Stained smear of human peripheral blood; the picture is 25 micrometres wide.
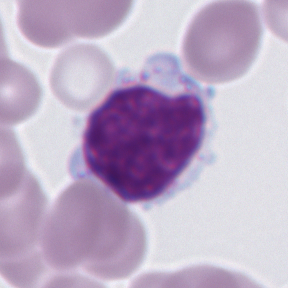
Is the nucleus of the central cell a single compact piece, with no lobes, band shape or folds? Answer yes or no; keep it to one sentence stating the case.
Yes, one compact round, oval or kidney-shaped mass makes up the nucleus.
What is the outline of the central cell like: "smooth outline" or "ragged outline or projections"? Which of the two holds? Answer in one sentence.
The edge of this cell is rough.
